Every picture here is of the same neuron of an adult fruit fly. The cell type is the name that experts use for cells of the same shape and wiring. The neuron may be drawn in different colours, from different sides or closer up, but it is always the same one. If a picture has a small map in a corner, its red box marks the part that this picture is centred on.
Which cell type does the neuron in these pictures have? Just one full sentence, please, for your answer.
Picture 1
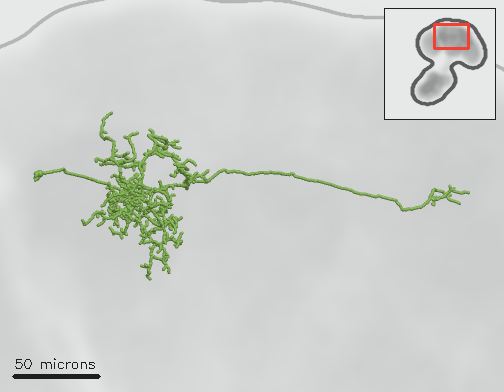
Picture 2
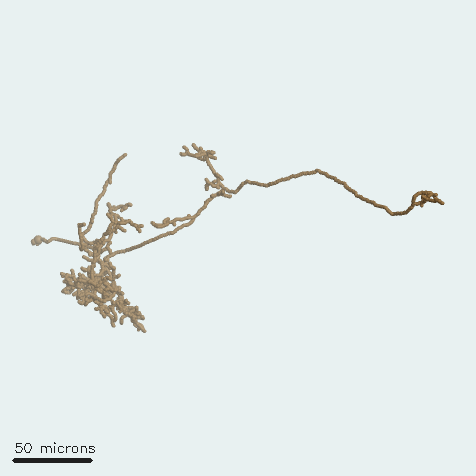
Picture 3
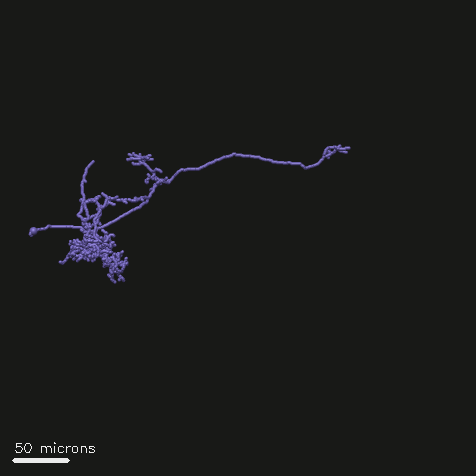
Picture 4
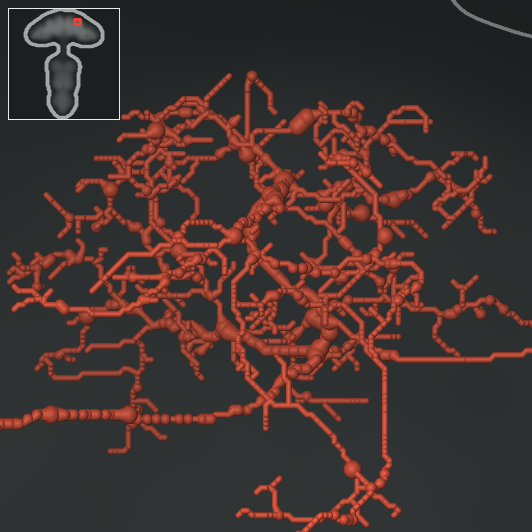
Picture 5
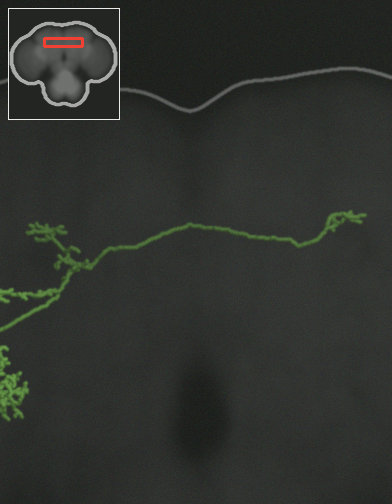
Regarding its cell type, the neuron is AVLP182.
